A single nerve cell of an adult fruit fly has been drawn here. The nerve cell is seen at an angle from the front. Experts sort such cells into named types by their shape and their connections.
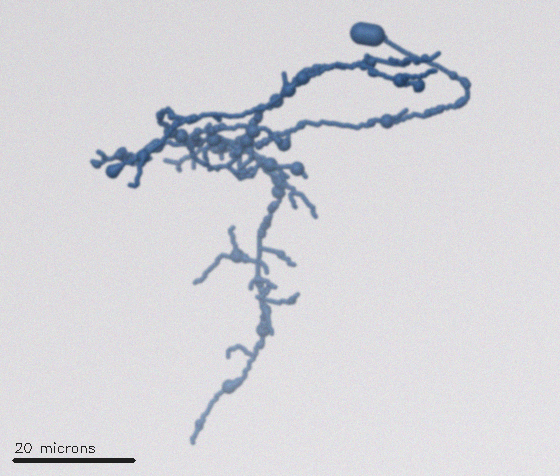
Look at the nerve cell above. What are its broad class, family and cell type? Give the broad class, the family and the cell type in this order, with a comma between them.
central-brain intrinsic neuron, hemilineage LHd2, LHPD3a2_a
